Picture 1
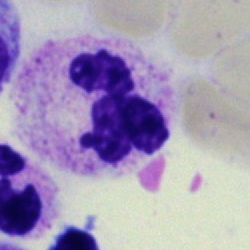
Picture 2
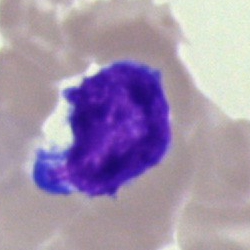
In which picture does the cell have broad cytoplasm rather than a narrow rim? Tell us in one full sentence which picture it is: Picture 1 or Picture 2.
Abundant cytoplasm surrounds the nucleus in picture 1.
